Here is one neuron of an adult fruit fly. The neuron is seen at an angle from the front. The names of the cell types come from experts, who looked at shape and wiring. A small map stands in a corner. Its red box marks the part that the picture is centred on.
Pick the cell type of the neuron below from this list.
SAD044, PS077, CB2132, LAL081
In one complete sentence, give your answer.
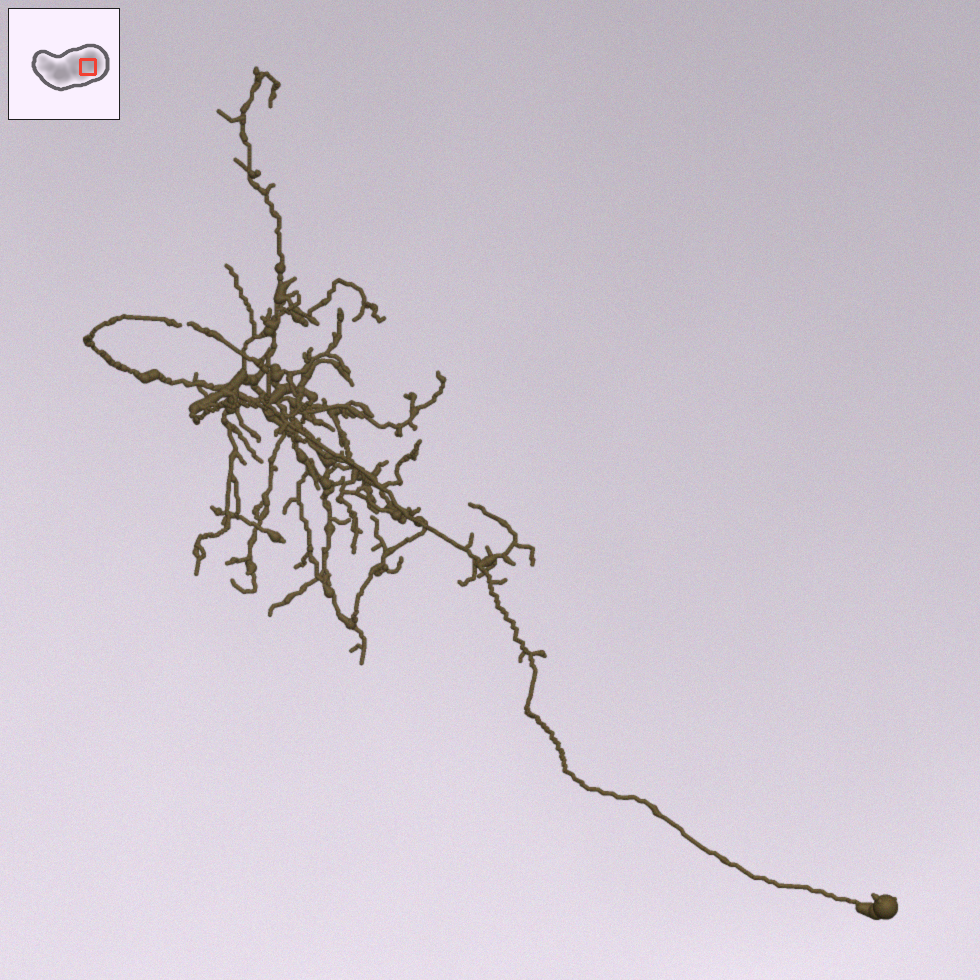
This neuron represents the cell type PS077.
